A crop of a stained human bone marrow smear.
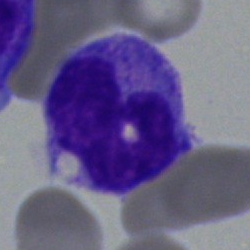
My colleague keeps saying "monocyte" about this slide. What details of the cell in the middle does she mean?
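The nucleus agrees with a monocyte: a notch in its upper edge gives it a folded, heart-like shape.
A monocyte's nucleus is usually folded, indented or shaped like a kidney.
Also seen are a small, clear, white spot near the centre of the nucleus and a small, round, clear vacuole at the lower left edge of the cell. The right edge of the cell carries a few small, ragged projections.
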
